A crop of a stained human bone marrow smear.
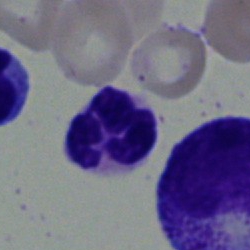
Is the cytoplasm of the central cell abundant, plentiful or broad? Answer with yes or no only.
No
